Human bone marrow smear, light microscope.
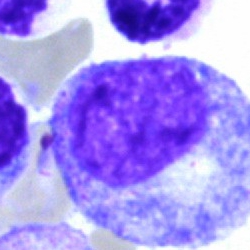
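Promyelocyte, centre of a stained bone marrow smear. The promyelocyte nucleus sits toward the upper left. Abundant cytoplasm forms a wide band below and right of it, scattered with fine pinkish-purple granules. Just below and right of the nucleus lies a paler, less granular patch.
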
